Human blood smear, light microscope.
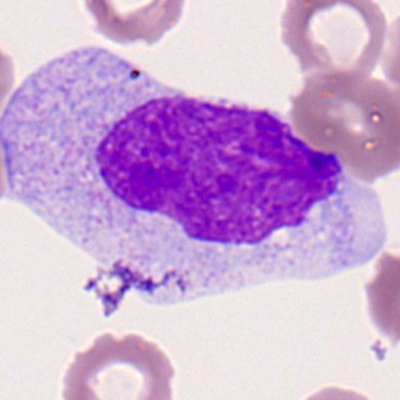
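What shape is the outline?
Irregular, with broad blunt bulges instead of a round contour.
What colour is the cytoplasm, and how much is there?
Abundant and pale grey-blue, with fine pinkish-purple granules scattered throughout and no distinct vacuoles.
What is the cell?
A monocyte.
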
